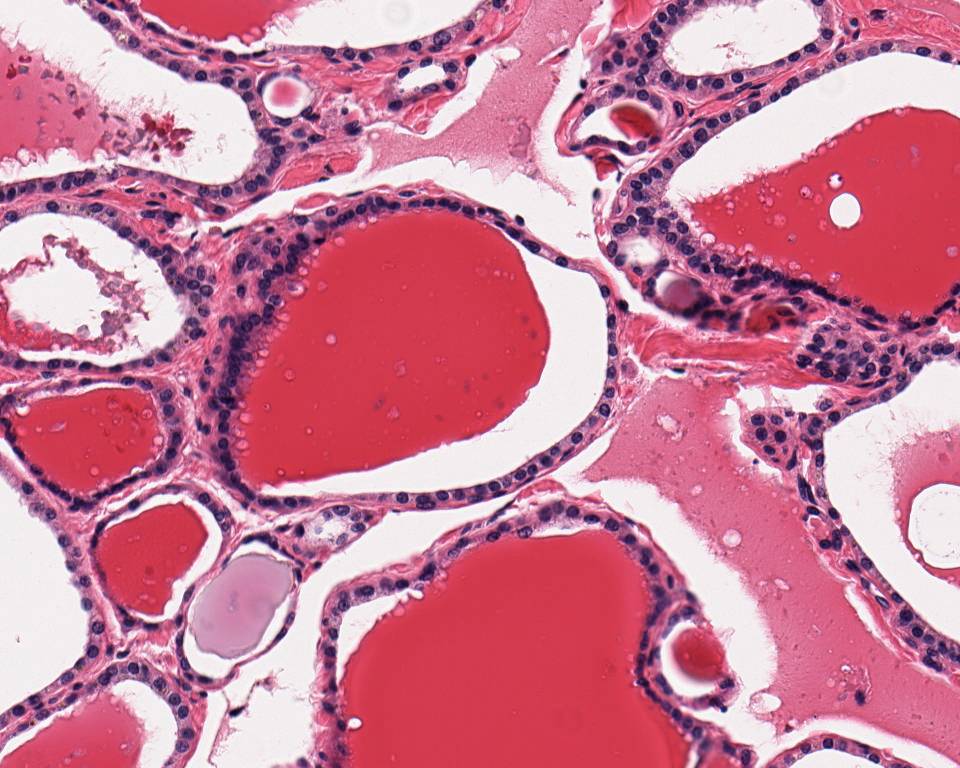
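Thyroid: closed round-to-oval follicles of widely varying size fill the field, largest in the centre and bottom centre. Each has a single lining layer of low cuboidal epithelial cells. Most contain homogeneous deep red colloid; one small follicle lower left of centre holds pale pinkish-lilac material.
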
